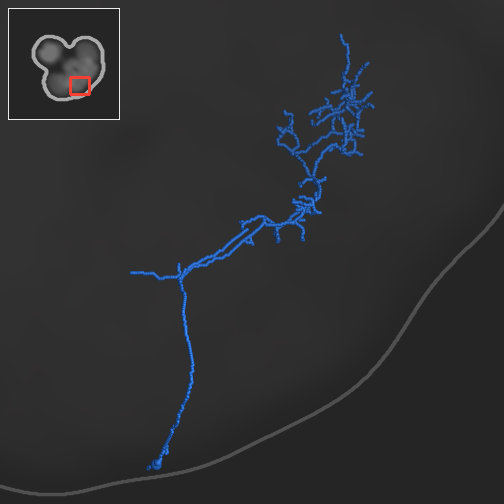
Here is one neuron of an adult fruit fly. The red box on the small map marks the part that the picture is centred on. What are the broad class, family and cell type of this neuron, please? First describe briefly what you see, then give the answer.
Dozens of branch ends can be seen. As drawn here it is taller than it is wide. This is a central-brain intrinsic neuron. The family is hemilineage SLPad1_posterior. It is of cell type CB2736.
